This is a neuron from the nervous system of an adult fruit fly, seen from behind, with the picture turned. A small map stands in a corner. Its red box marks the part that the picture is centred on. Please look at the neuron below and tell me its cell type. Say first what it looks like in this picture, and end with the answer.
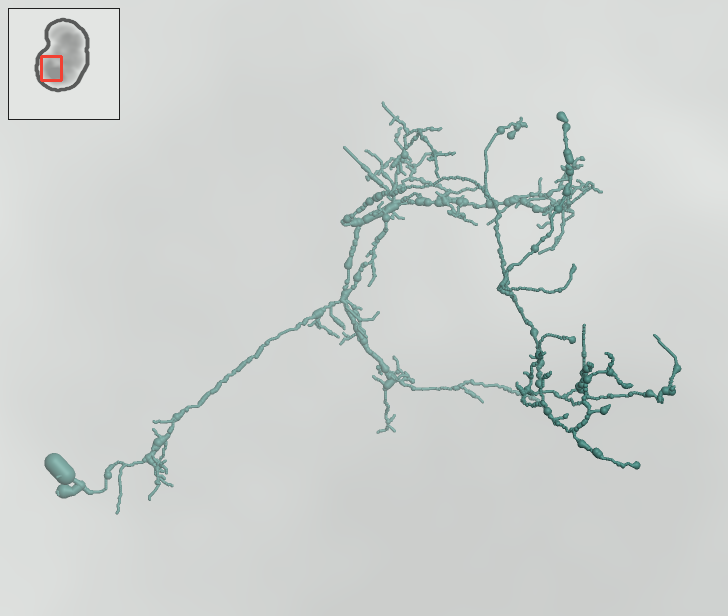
Its cell body lies at the lower left of the picture. Dozens of branch ends can be seen. Its broad class is nerve-cord intrinsic neuron. The cell type is IN06B076.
